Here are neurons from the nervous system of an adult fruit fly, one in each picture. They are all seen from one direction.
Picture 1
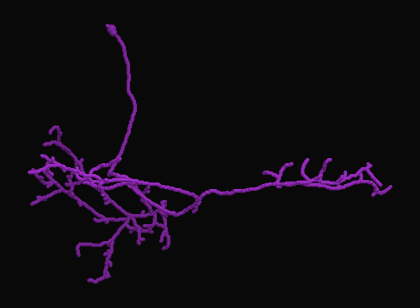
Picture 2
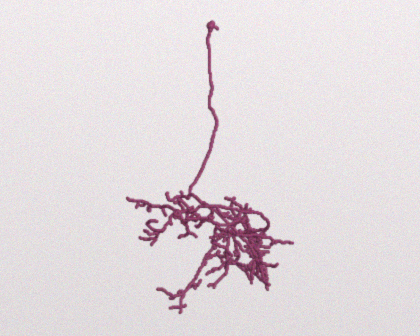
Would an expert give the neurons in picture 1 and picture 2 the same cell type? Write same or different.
different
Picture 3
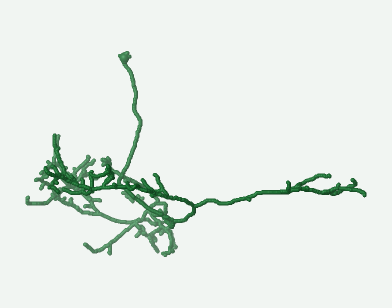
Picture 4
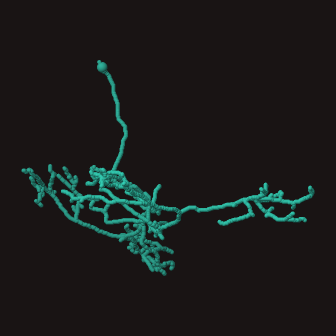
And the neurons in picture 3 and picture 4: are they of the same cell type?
same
